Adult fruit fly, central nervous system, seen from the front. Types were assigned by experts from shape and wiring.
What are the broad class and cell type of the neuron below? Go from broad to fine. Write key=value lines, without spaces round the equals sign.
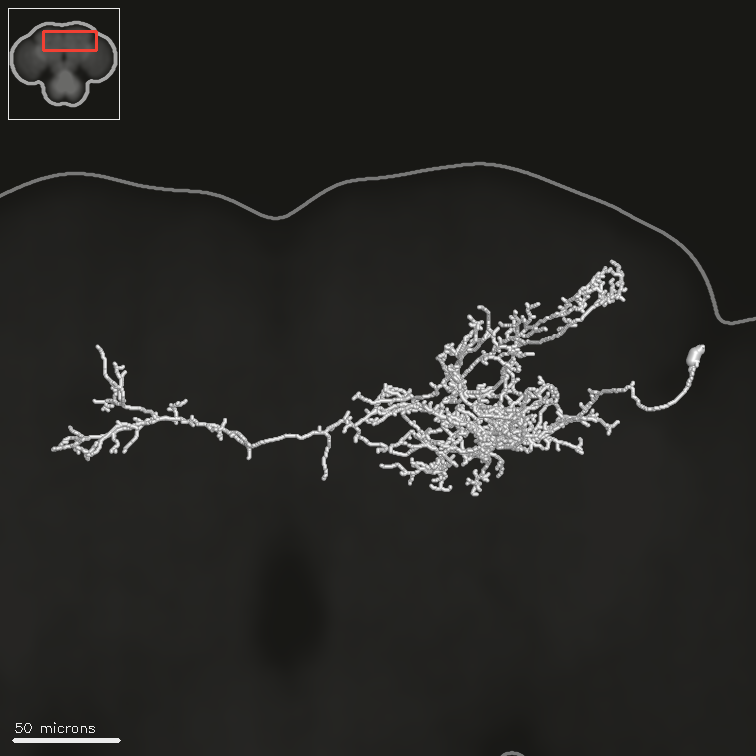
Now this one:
broad_class=central-brain intrinsic neuron
cell_type=PLP001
